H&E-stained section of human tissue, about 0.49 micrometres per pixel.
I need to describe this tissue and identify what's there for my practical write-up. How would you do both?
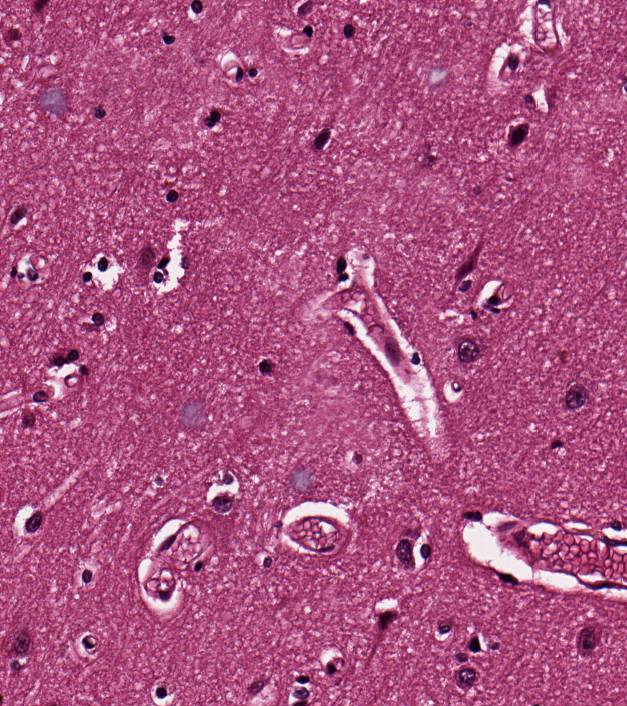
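A finely granular pink feltwork fills the field, without epithelium or glands. Small round dark nuclei lie singly throughout, many within clear halos. A thin-walled vessel cut lengthwise crosses the centre obliquely, from upper middle down to the right. Below the centre, a small vessel cut across holds clustered red blood cells. This is cerebral cortex.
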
